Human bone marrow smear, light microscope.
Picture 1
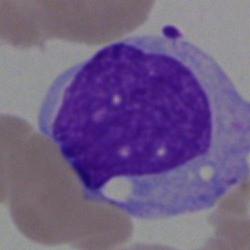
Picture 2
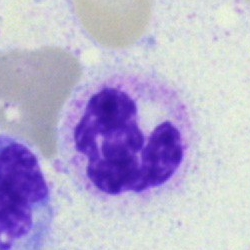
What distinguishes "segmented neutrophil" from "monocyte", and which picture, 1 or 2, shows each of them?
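The monocyte is the cell in picture 1, and the segmented neutrophil is the cell in picture 2. Their chromatin differs: in the monocyte it is dark purple and finely stippled rather than clumped, while in the segmented neutrophil it is dense, dark purple and coarsely clumped. In the monocyte the nucleus fills most of the cell and sits toward its upper left, the rim of cytoplasm is wider on the right and lower sides than on the left, and no distinct granules are seen. In the segmented neutrophil, a moderate rim of very pale cytoplasm surrounds the nucleus, and the cell outline is round and smooth. No nucleoli are visible in the nucleus of the segmented neutrophil.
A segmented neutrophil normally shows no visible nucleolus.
A small dark purple fragment sits against the top edge of the monocyte, and part of another nucleated cell lies at the lower left corner of picture 2.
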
